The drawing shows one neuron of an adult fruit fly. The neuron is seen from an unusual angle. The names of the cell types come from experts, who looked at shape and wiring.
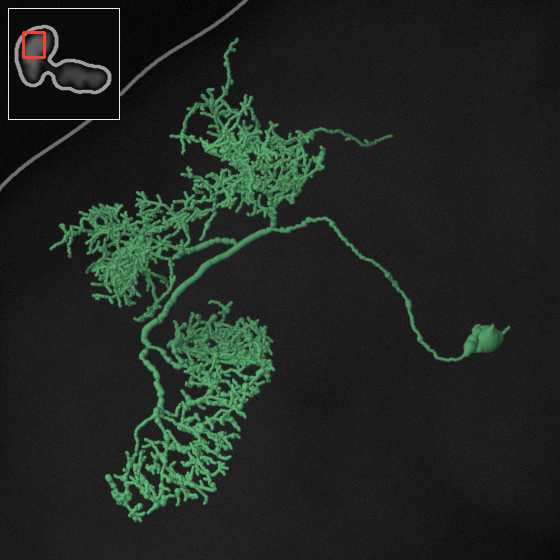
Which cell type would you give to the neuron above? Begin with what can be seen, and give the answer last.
It is in the brain and does not reach the nerve cord. The cell body is on the right of the picture. More than a hundred branch ends can be seen. This is a central-brain intrinsic neuron. It is of cell type FB5AB.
